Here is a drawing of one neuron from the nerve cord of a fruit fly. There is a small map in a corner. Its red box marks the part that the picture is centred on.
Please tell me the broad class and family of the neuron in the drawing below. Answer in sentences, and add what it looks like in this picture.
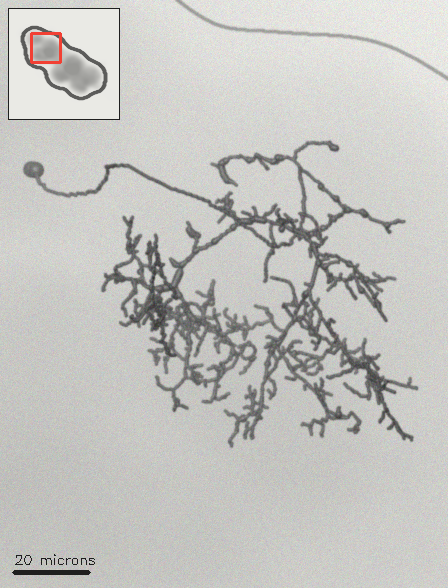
Its broad class is nerve-cord intrinsic neuron. The family is hemilineage 20A.22A. From left to right in the picture it spans about 100 microns. The picture shows more than a hundred branch ends.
